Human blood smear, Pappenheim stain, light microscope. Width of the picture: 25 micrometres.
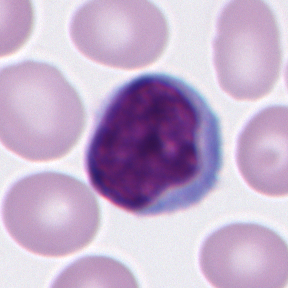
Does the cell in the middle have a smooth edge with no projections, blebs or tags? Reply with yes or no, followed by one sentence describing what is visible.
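Yes. The outline of the cell is round and smooth.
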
